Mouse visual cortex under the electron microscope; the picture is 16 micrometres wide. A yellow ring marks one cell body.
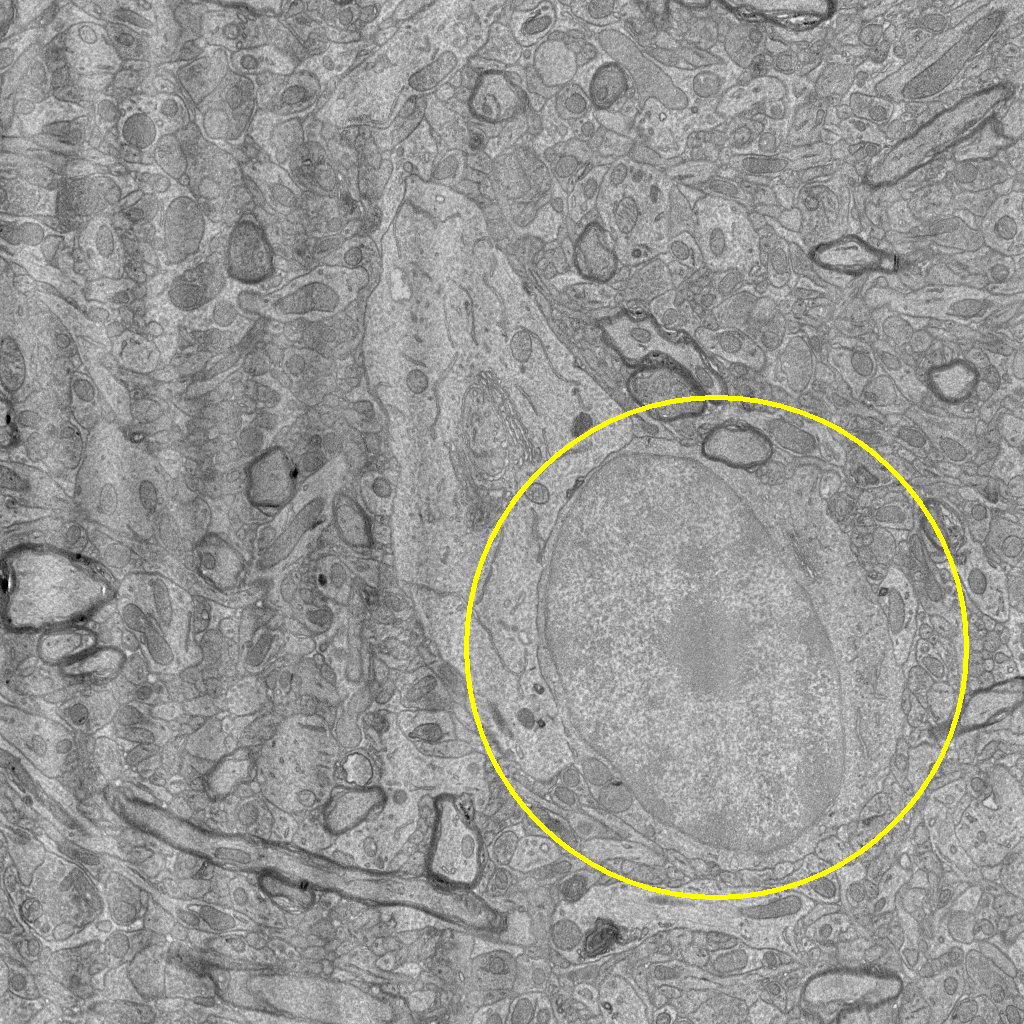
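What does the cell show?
A smoothly outlined nucleus without deep infoldings, and a few small dark dense bodies to its left.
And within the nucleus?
No thick dark chromatin band lines the envelope; a broad, ill-defined, slightly darker, smoother zone lies centrally.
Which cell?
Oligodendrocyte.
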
